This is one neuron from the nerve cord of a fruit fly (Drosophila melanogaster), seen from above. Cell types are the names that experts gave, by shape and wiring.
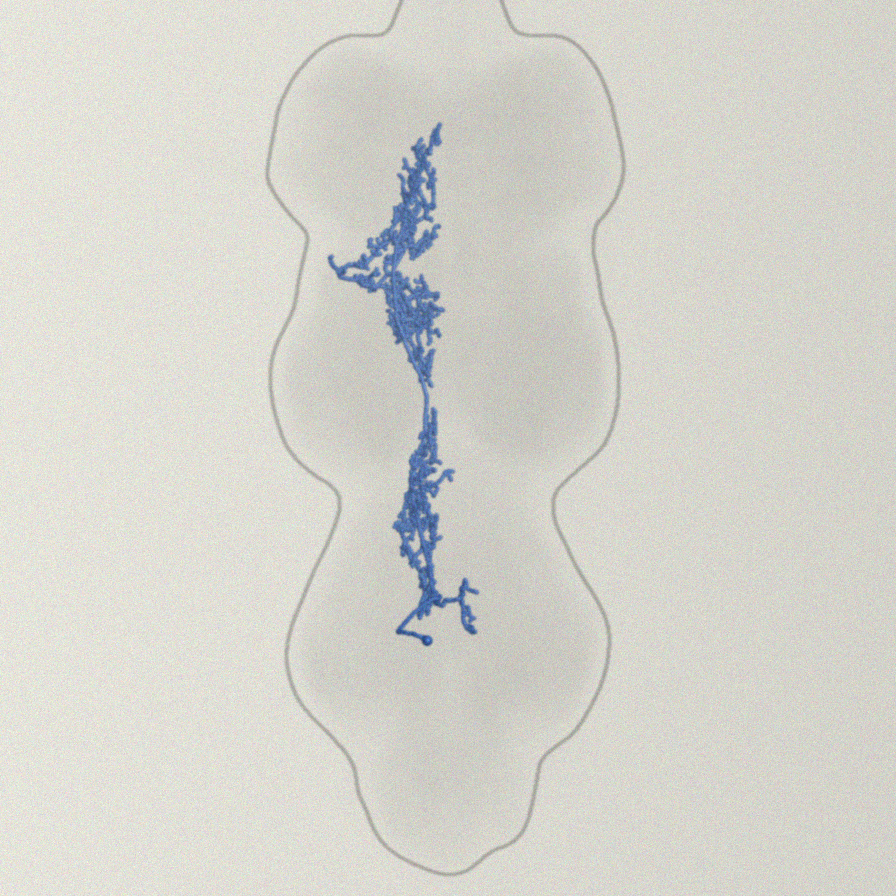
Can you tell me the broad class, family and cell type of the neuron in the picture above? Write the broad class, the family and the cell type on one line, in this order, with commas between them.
nerve-cord intrinsic neuron, hemilineage 23B, IN23B008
